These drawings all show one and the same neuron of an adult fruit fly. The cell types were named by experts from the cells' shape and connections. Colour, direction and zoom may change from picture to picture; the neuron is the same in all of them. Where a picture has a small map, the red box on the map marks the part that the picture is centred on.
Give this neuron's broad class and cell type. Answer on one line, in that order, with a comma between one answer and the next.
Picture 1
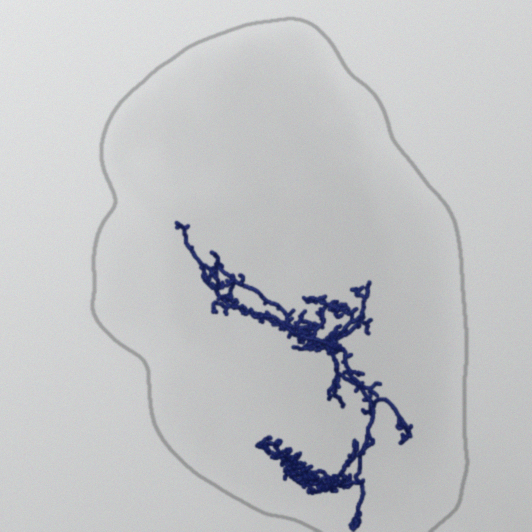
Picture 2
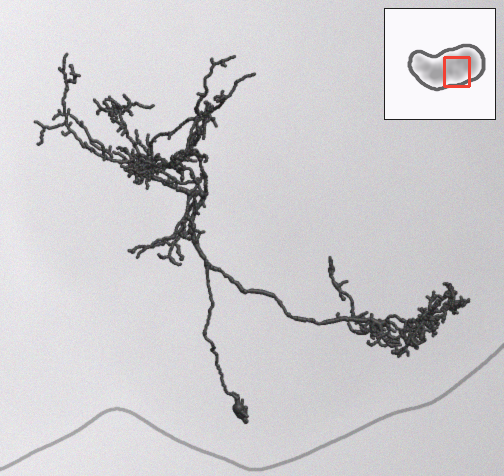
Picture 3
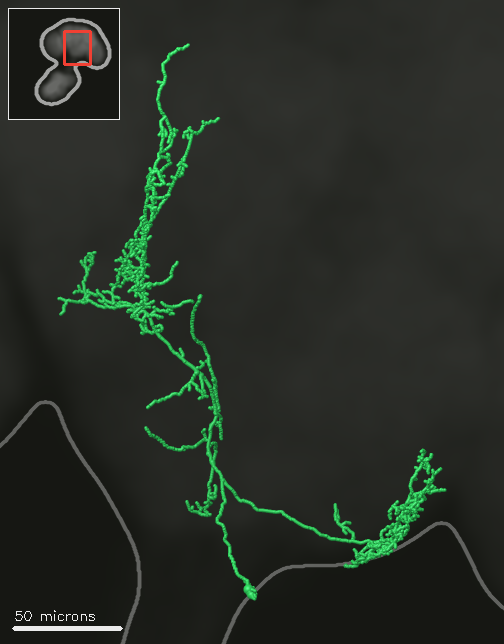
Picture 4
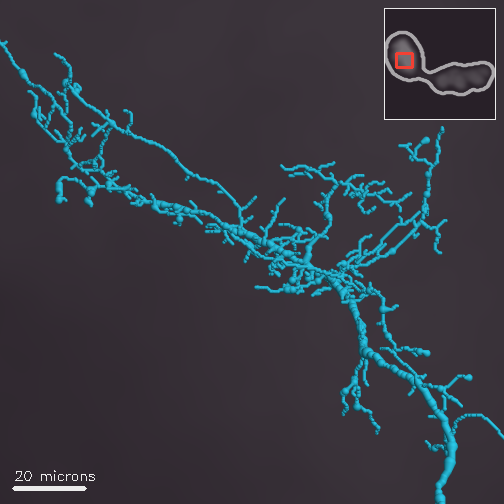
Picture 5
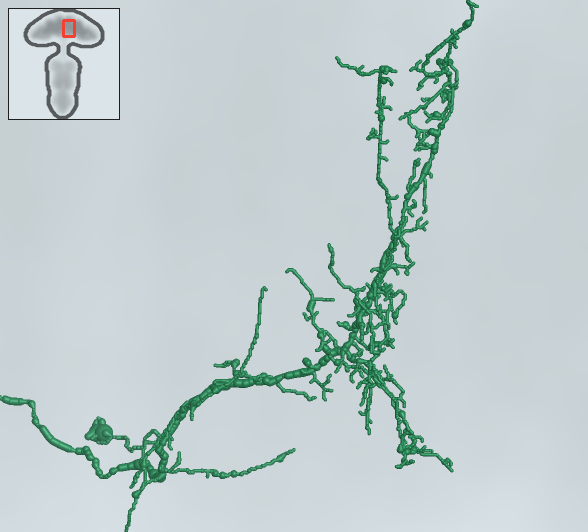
central-brain intrinsic neuron, GNG660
